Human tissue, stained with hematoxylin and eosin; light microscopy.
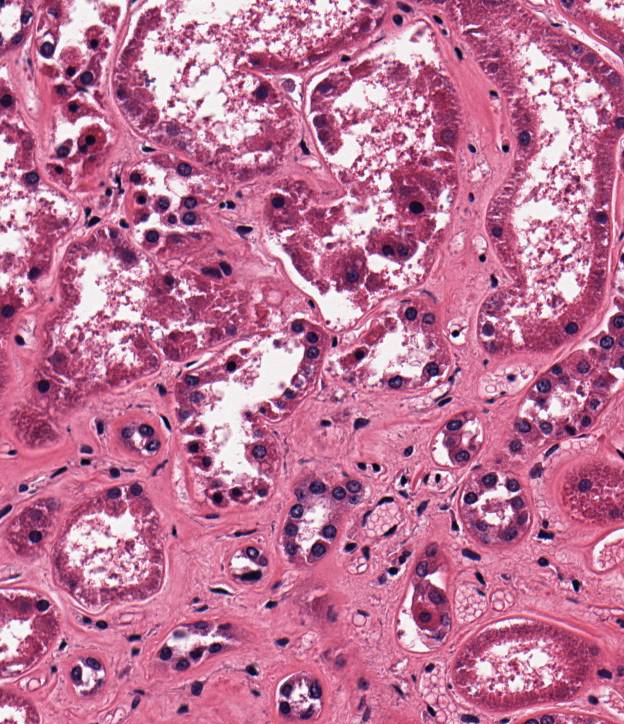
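Renal cortex: closely packed tubules separated by pink fibrous stroma, larger in the upper half, smaller in the lower half. Each is lined by a single layer of cuboidal to columnar cells with abundant granular eosinophilic cytoplasm and single round, dark-staining nuclei.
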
